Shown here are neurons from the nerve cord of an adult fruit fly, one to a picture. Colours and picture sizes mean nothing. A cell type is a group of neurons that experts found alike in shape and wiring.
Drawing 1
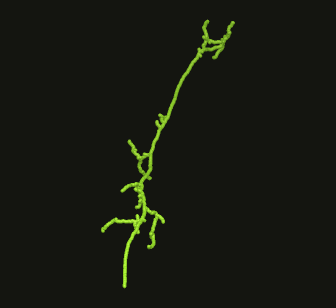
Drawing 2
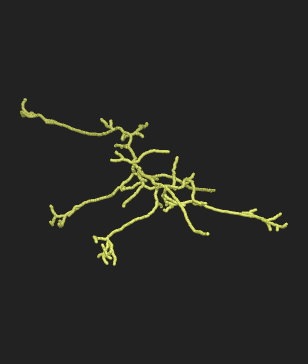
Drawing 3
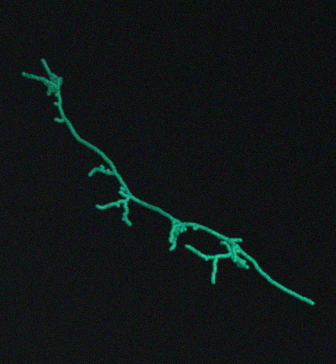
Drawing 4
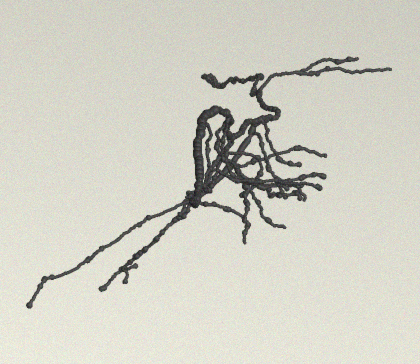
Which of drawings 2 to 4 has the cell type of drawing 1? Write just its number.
3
